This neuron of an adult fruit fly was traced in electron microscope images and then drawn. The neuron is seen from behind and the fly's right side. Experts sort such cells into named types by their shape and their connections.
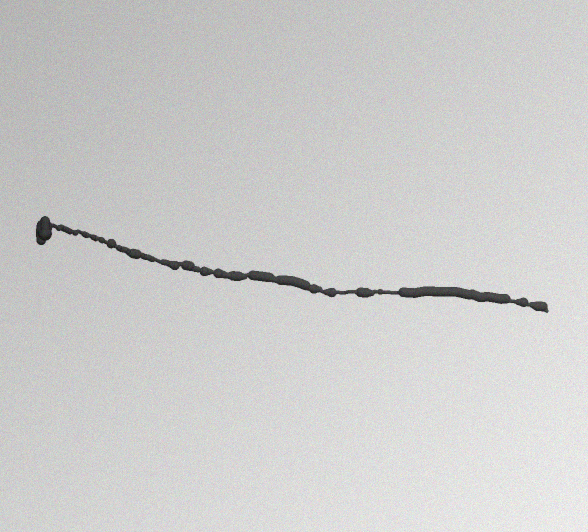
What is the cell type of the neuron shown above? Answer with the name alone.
L2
